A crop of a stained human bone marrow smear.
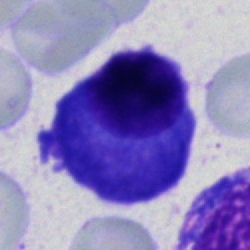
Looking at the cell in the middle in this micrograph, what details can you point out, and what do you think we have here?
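Outline's roughly round, though uneven at the edges, with small ragged projections jutting out on the left. The nuclear chromatin is very dark purple and dense, and there are no visible granules in the cytoplasm. That's a plasma cell.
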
